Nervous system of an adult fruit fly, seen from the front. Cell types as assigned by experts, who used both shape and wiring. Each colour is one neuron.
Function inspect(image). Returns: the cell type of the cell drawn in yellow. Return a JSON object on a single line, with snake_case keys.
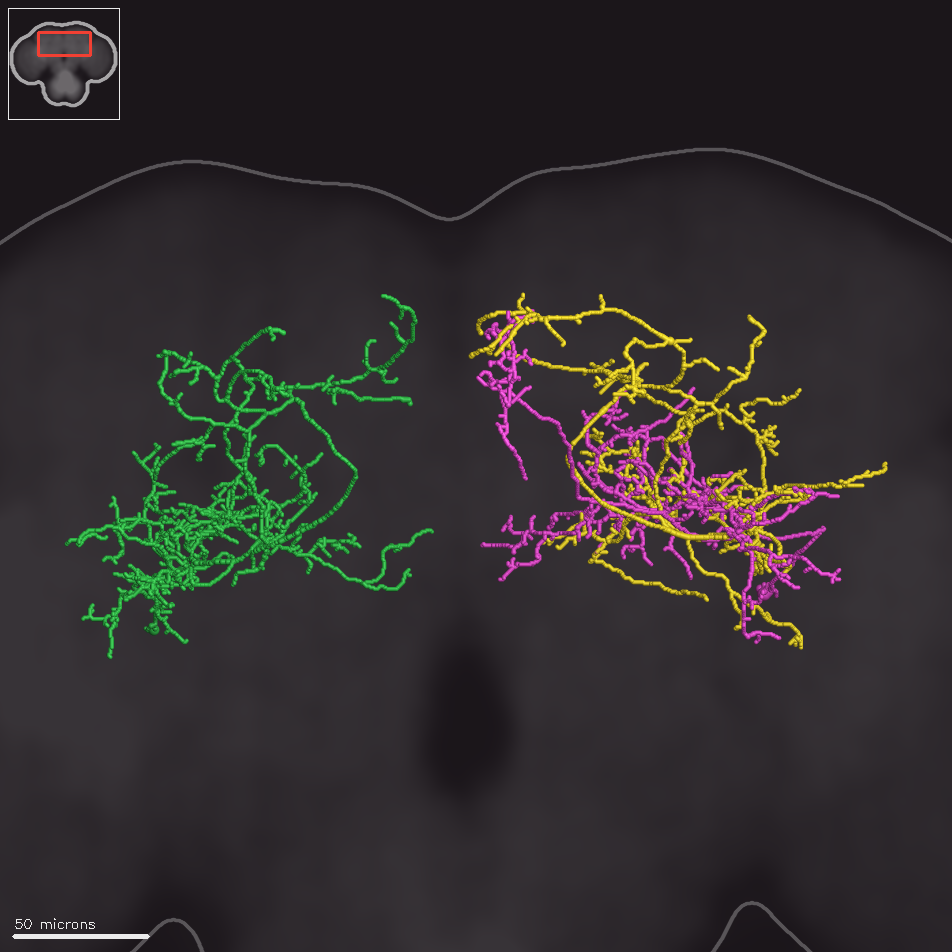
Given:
{"cell_type": "aIPg9"}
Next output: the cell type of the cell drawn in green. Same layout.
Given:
{"cell_type": "aIPg_m3"}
